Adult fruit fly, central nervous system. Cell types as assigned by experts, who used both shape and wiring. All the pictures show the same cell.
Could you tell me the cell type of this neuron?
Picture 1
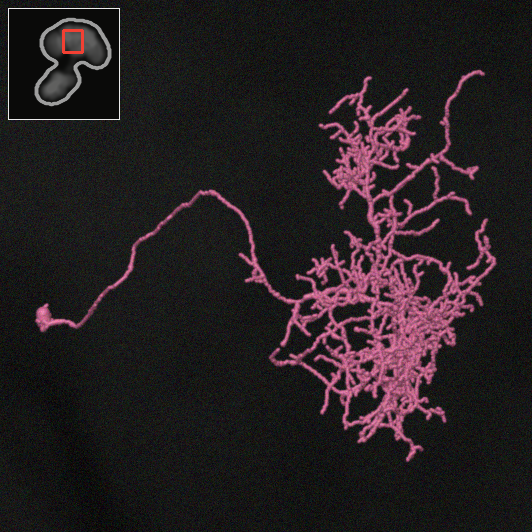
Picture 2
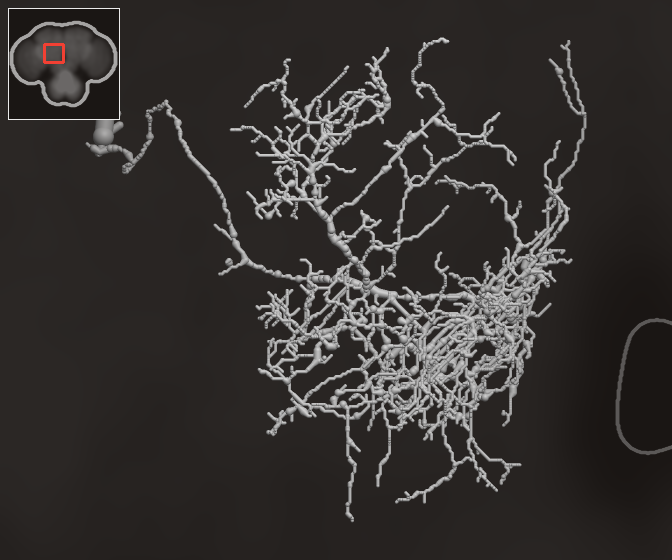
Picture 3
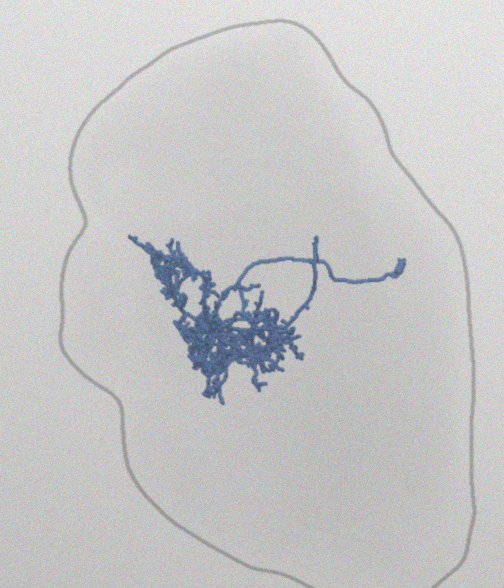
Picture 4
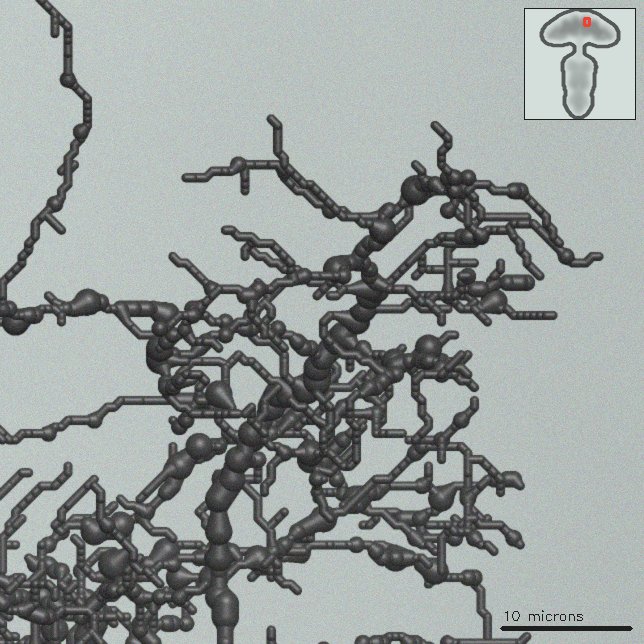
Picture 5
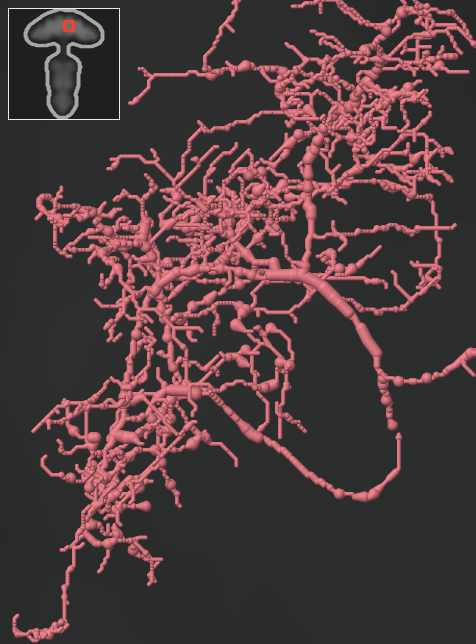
VES059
